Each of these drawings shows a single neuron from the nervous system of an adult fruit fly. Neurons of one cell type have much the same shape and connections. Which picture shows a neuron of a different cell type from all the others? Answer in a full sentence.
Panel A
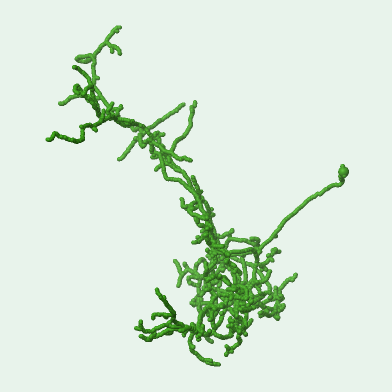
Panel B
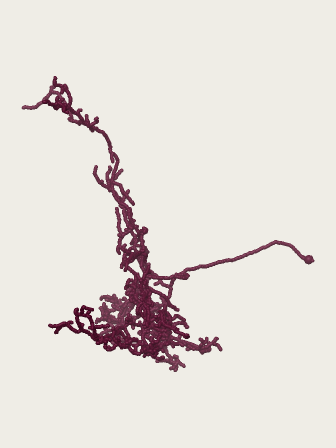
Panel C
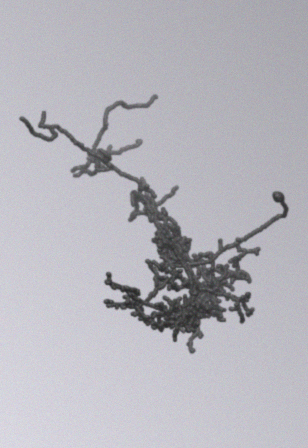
The neuron in panel B is of another cell type than the rest.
